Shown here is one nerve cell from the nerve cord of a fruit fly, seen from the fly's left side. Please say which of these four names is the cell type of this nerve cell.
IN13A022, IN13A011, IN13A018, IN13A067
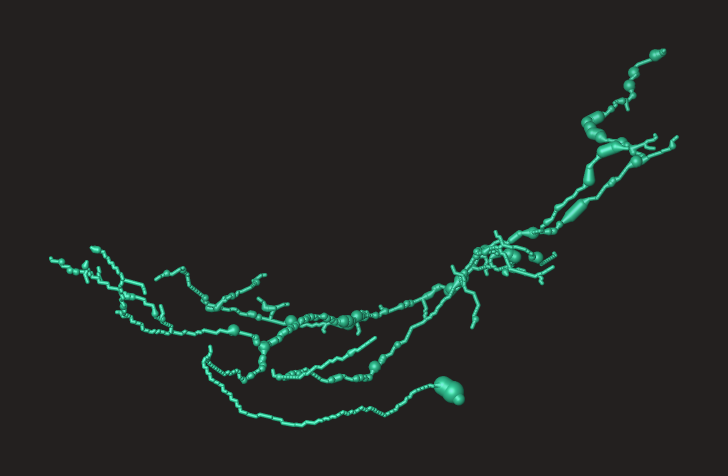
IN13A067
